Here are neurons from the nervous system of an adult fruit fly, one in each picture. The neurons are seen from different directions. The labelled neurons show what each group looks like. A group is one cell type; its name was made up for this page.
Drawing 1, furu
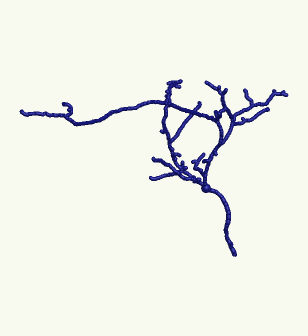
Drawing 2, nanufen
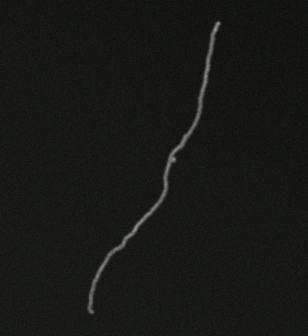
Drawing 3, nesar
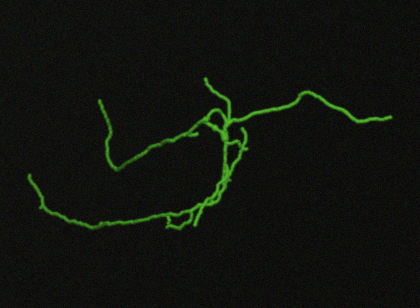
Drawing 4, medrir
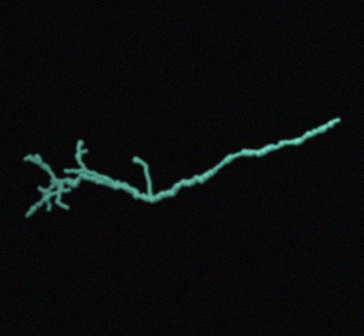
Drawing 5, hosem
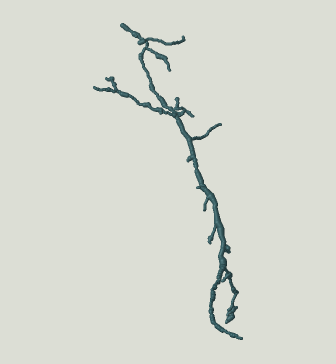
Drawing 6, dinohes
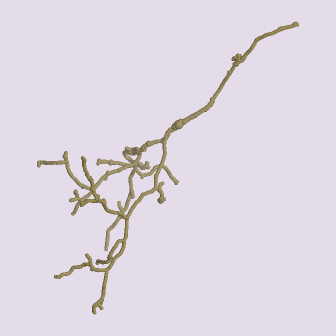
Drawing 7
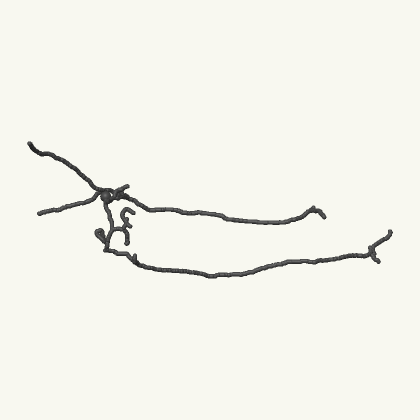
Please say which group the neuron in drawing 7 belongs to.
nesar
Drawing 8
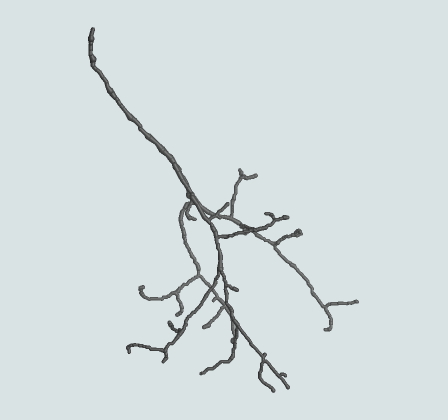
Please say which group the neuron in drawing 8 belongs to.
dinohes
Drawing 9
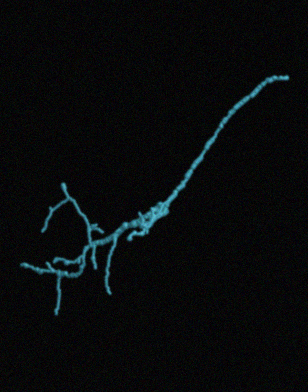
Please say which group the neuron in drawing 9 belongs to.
hosem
